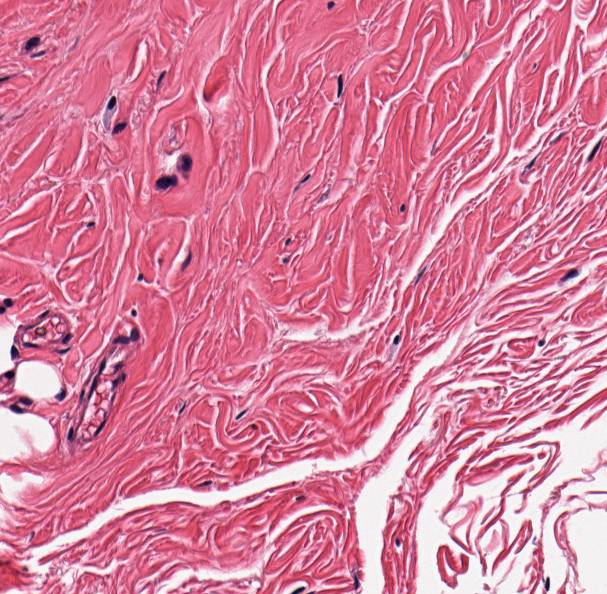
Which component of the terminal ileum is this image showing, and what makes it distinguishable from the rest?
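Field: dense connective tissue. Thick, closely packed bundles of pink collagen fibres fill most of it. Cells sparse: small dark elongated nuclei, scattered singly between bundles.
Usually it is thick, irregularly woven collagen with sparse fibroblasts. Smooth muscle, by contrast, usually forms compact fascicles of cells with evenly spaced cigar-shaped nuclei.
No surface epithelium.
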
